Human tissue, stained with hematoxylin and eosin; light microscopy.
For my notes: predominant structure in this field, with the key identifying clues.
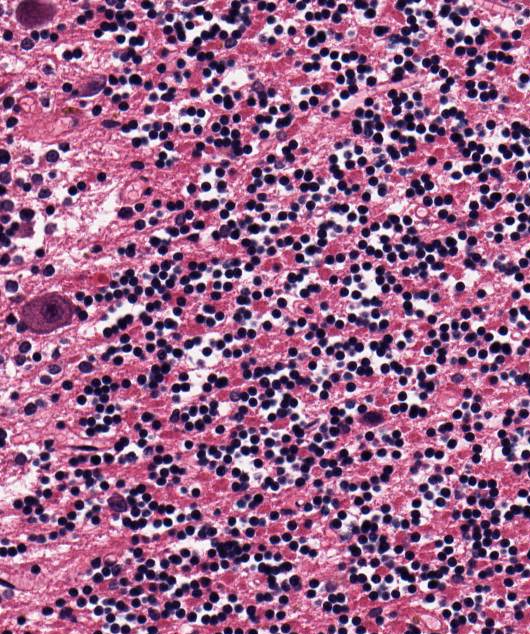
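What you're looking at is mainly the granular layer of the cerebellum. Look at the small nuclei: dark, round and uniform, with hardly any cytoplasm around them.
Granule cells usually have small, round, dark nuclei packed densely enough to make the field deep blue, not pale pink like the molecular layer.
The upper left holds fewer nuclei and more pink fibrillary material.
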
